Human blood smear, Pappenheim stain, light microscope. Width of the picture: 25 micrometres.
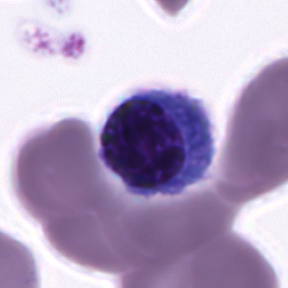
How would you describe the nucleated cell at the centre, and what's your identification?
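A round outline encloses this cell, whose nucleus is positioned off-centre toward the left side. Its cytoplasm lacks distinct granules, and the cytoplasmic edge is finely ragged, not smooth. The cell is a plasma cell.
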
